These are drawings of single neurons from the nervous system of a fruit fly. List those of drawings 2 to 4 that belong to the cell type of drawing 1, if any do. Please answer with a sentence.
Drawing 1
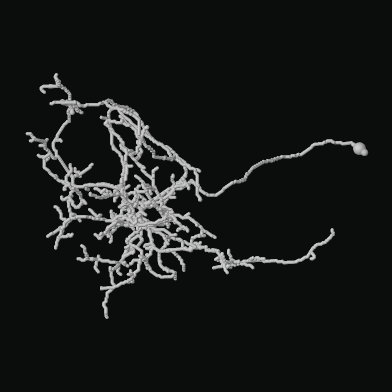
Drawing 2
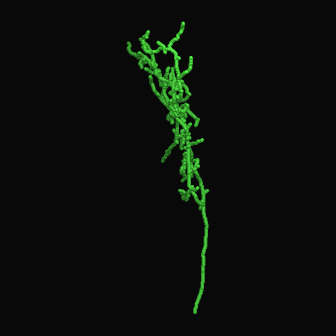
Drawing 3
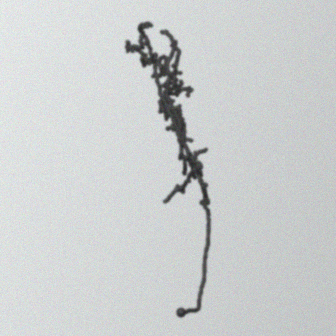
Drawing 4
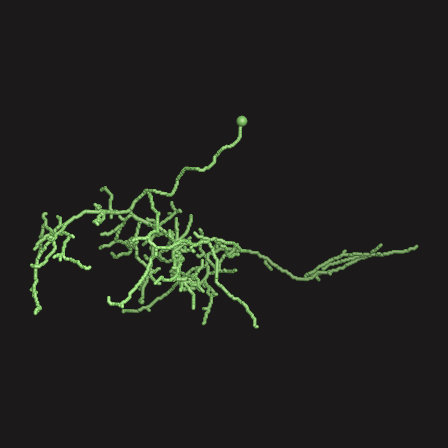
Drawing 4 is of the same cell type.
